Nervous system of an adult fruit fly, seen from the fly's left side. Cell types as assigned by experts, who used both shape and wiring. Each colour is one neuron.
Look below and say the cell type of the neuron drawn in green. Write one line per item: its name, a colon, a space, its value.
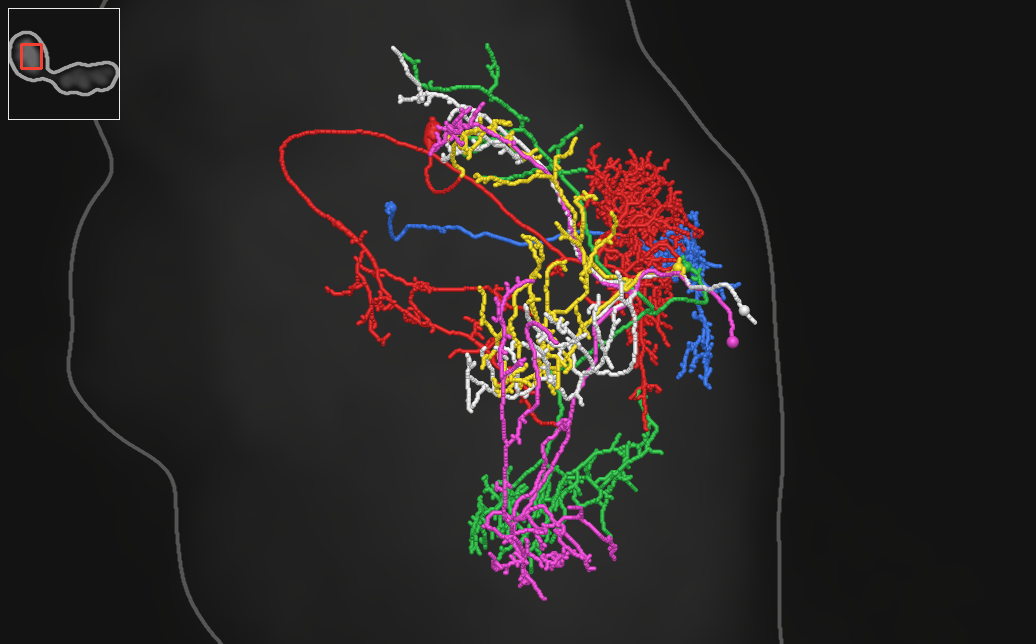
cell type: LC40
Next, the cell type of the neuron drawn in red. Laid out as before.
cell type: LT51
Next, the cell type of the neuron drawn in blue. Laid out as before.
cell type: Tm24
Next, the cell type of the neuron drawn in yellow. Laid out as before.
cell type: LC44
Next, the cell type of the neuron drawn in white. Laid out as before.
cell type: LC41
